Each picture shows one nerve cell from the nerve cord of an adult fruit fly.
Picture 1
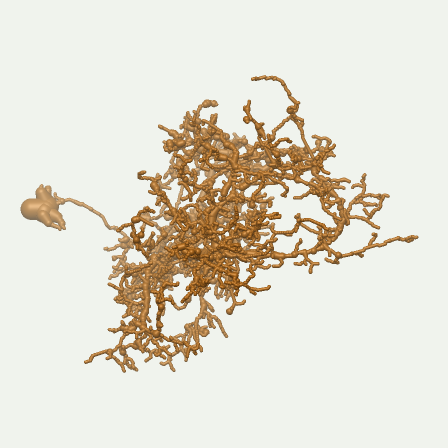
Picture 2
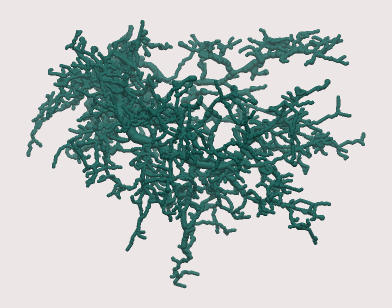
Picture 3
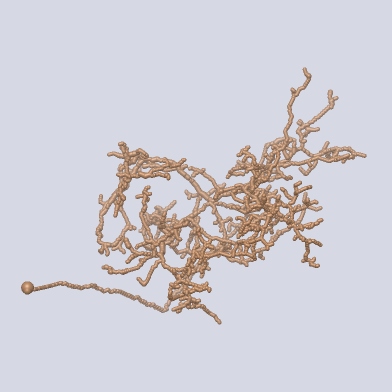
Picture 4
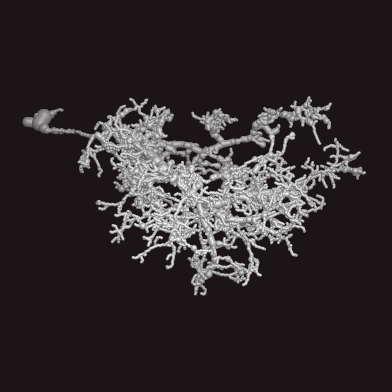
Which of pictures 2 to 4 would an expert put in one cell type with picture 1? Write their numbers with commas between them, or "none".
2, 4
